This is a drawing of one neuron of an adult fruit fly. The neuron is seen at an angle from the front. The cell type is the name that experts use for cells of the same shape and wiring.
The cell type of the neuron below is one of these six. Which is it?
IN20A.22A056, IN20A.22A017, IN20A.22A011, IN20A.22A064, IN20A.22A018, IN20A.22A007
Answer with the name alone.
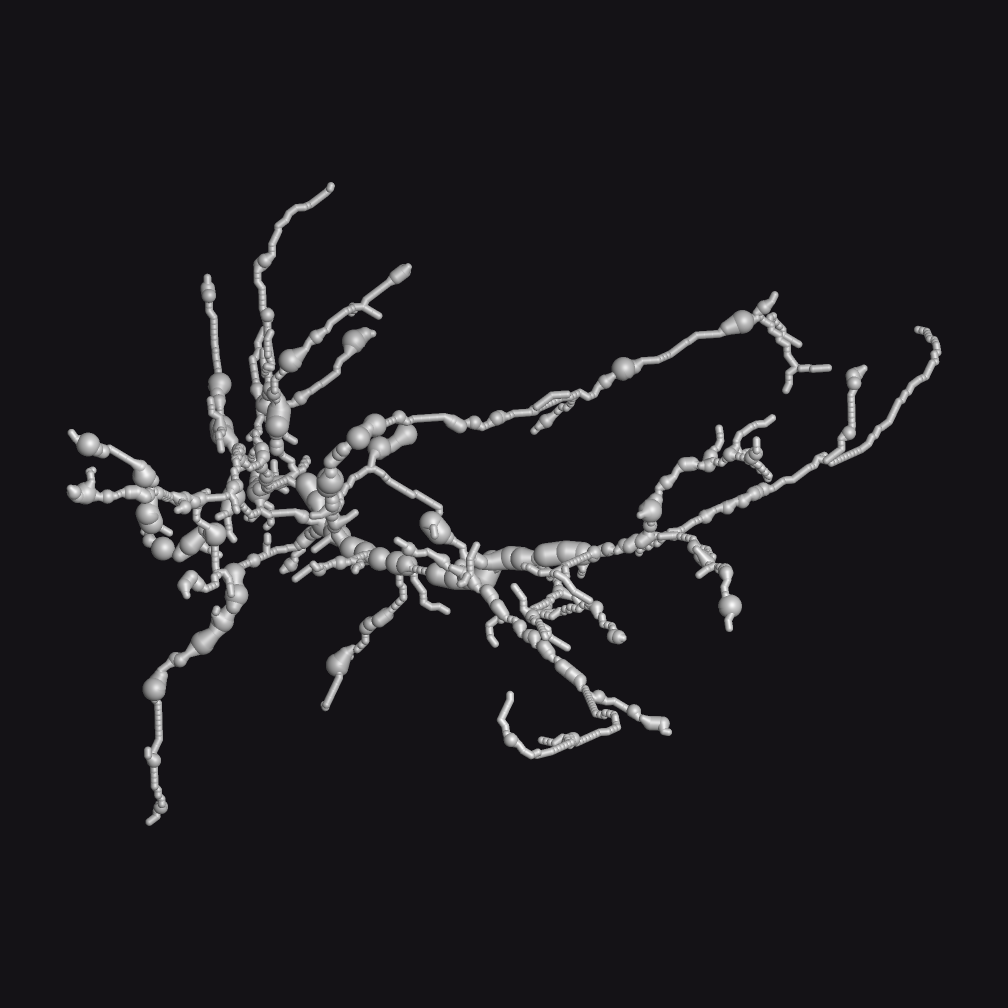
IN20A.22A056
